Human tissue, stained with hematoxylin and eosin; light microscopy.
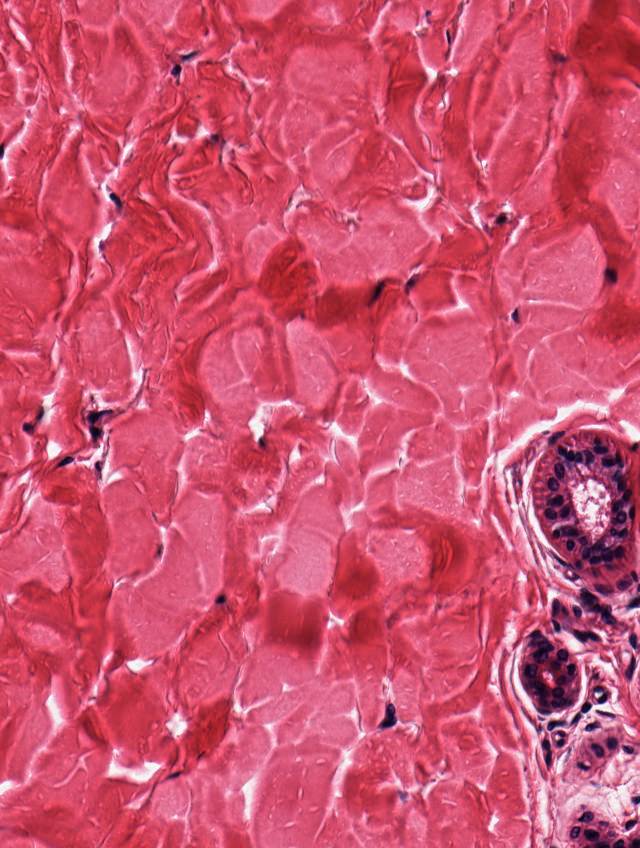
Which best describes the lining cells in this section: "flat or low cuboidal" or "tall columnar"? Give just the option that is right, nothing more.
Flat or low cuboidal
